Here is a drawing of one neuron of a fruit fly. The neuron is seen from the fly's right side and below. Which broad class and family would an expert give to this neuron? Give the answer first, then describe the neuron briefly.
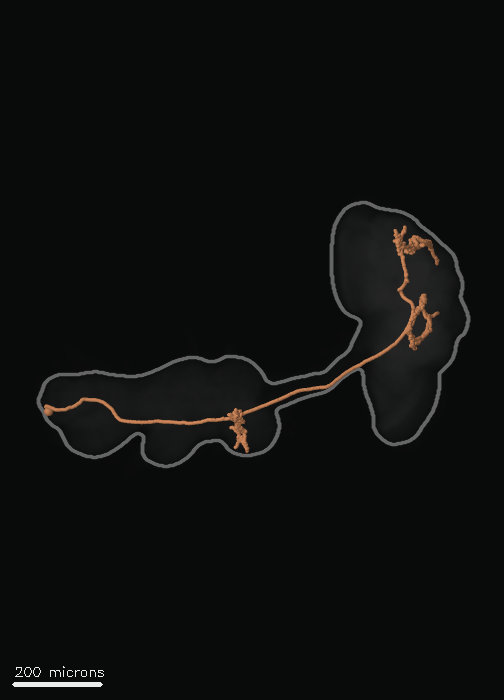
It is an ascending neuron. The family is hemilineage 09B. The cell body is on the left of the picture. By the scale bar it is about 900 microns wide in this view.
